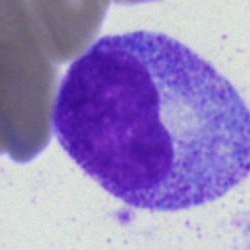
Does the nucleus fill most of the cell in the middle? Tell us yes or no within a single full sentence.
No, the nucleus does not fill most of the cell; the cytoplasm is plentiful.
